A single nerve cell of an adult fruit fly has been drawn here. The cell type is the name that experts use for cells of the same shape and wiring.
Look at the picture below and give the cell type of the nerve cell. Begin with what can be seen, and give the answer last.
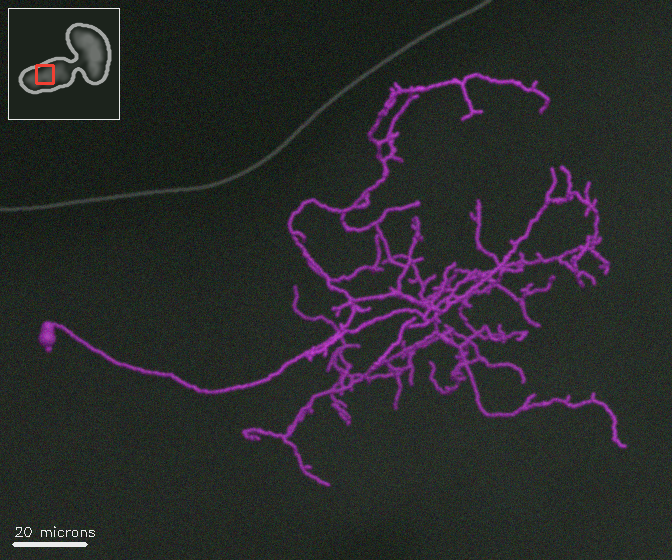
The cell body can be seen on the left of the picture. By the scale bar it is about 160 microns wide in this view. Dozens of branch ends can be seen. It is a nerve-cord intrinsic neuron. The cell type is IN20A.22A050.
